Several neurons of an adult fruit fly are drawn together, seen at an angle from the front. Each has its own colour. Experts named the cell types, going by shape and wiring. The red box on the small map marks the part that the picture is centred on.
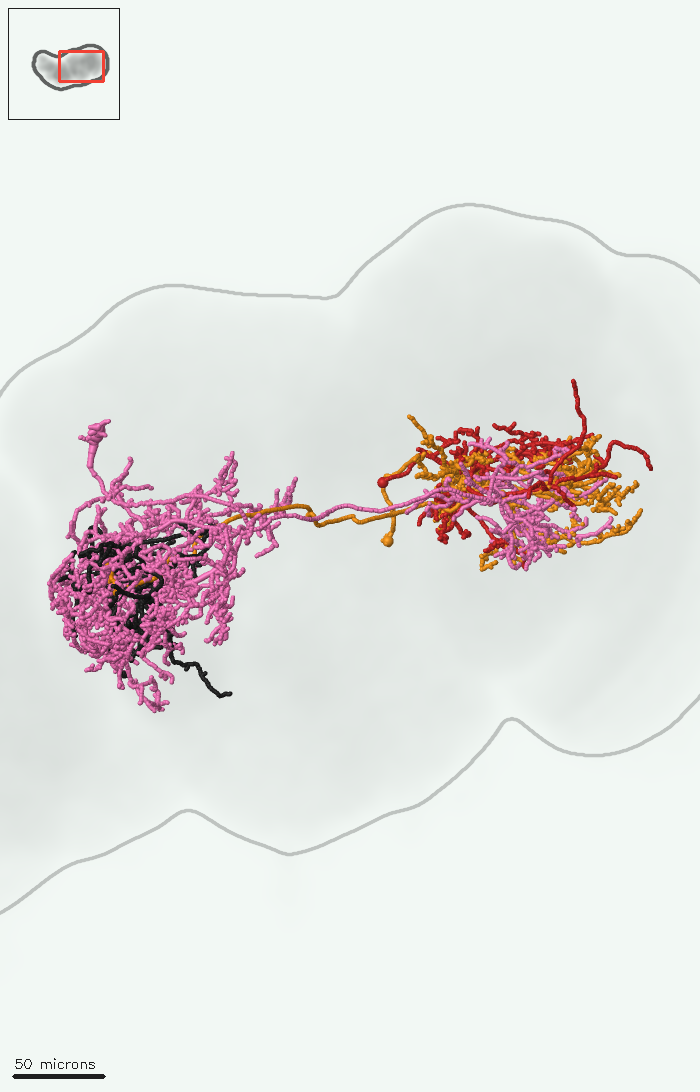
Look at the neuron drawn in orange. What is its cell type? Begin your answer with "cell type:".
cell type: PVLP127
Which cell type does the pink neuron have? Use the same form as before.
cell type: PVLP093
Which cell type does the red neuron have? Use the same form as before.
cell type: CB4245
